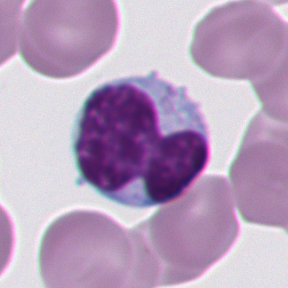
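Typical lymphocyte at the centre of a stained smear of peripheral blood. A deep notch splits its nucleus into two lobes, and the chromatin is dark purple and coarsely clumped. The cytoplasm is pale greyish blue, and small fine projections stand out from the upper right edge of the cell.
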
